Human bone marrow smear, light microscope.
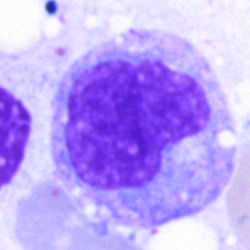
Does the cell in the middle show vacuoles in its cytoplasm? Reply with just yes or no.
Yes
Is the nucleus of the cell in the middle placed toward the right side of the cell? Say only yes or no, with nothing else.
No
